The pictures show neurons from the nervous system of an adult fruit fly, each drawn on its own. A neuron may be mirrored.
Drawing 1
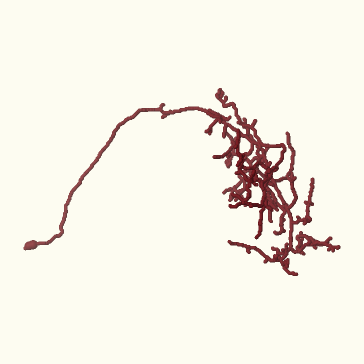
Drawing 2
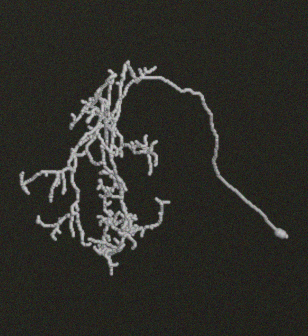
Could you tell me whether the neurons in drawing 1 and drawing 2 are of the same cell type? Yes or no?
yes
